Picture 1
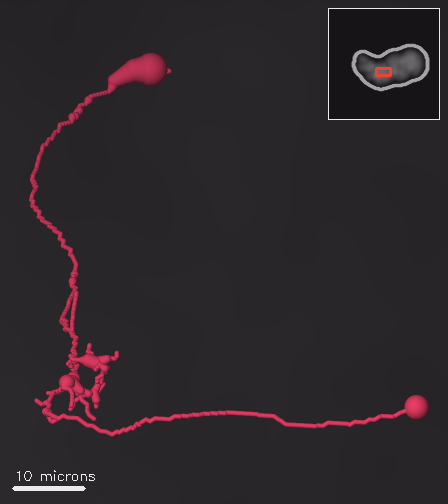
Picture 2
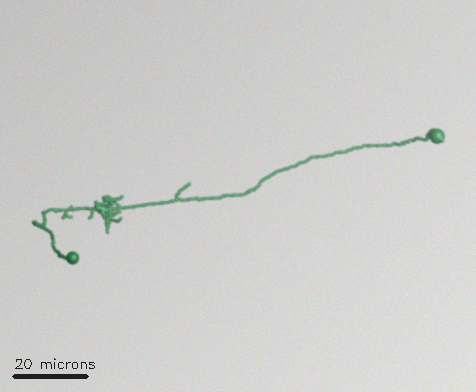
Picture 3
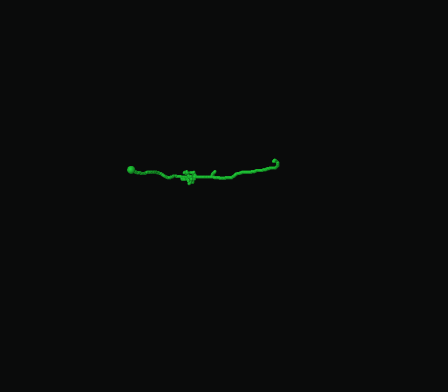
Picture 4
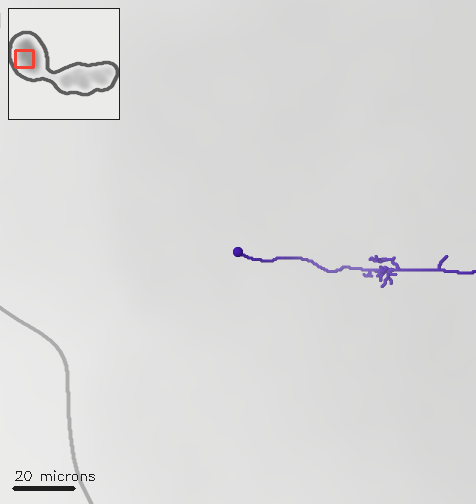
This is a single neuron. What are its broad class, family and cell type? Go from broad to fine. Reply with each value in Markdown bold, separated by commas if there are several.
**optic-lobe intrinsic neuron**, **Tm**, **Tm9**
